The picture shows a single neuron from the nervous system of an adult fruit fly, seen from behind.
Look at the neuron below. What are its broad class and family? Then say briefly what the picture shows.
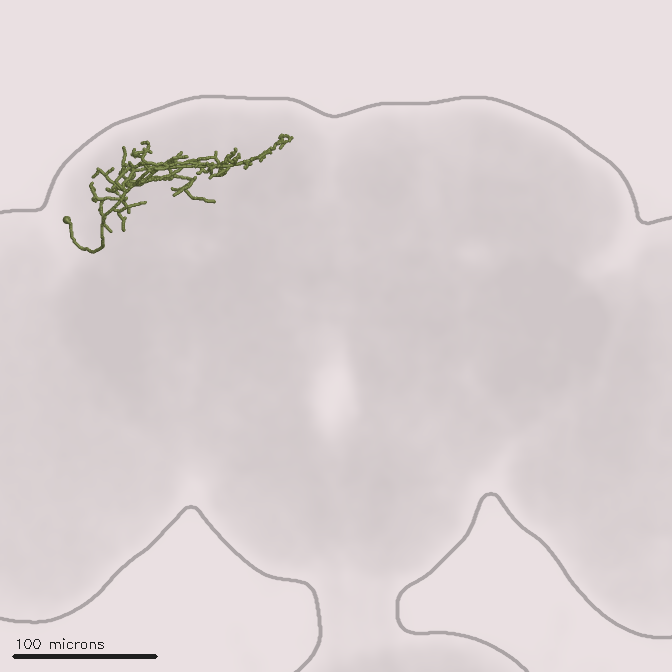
It is a central-brain intrinsic neuron. Its family is hemilineage SLPal5. From left to right in the picture it spans about 160 microns. As drawn here it is wider than it is tall.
